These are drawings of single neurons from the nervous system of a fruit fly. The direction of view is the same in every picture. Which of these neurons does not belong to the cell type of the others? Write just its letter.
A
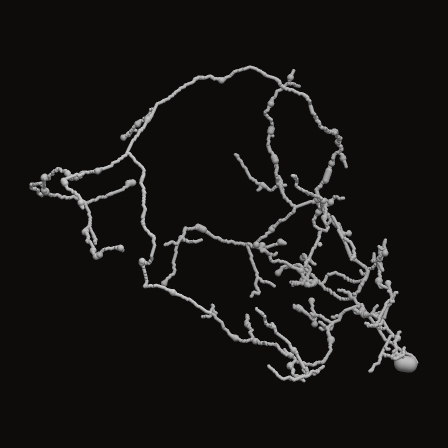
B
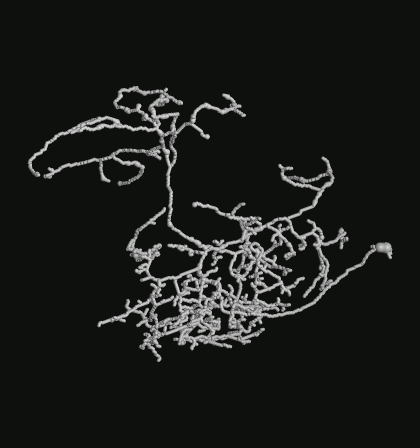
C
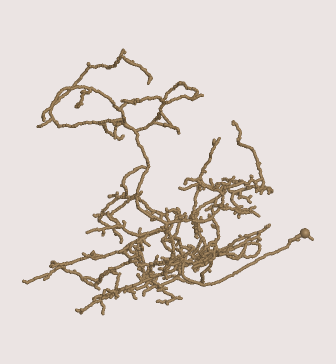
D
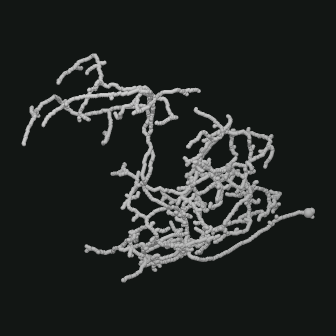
A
